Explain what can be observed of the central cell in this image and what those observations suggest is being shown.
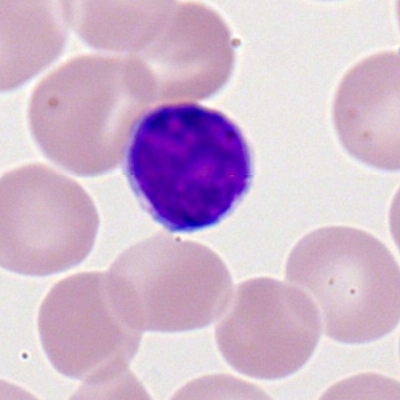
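Outline round and smooth; surface without projections. Dense, dark purple chromatin in coarse clumps. Cytoplasm visible only as a very thin pale blue rim at the edge. Name: lymphocyte.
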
